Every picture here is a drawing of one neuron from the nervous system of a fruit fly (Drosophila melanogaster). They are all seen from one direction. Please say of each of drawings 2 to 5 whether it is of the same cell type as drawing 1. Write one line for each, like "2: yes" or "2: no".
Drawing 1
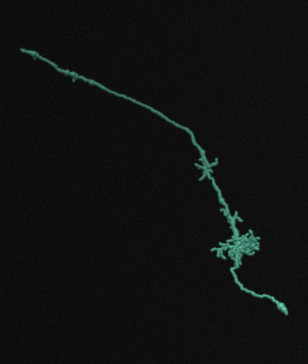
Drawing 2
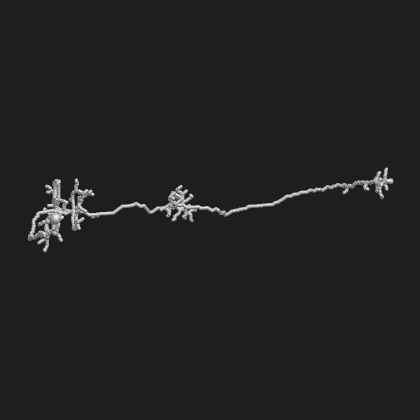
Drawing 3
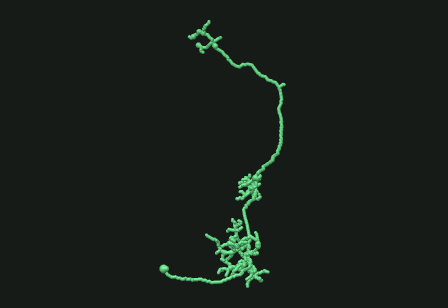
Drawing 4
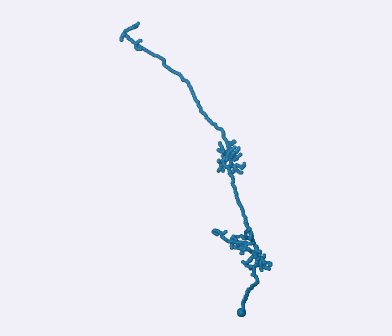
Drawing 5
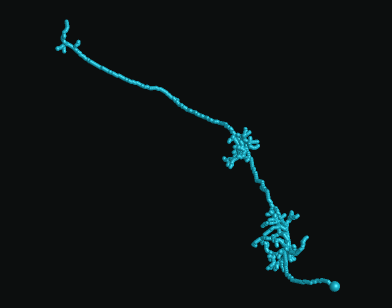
2: no
3: no
4: no
5: no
